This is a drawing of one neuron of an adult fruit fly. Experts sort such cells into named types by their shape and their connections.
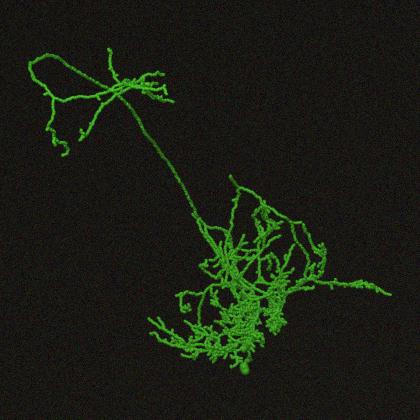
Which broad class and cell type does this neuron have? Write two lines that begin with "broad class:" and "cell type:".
broad class: central-brain intrinsic neuron
cell type: AVLP219_a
